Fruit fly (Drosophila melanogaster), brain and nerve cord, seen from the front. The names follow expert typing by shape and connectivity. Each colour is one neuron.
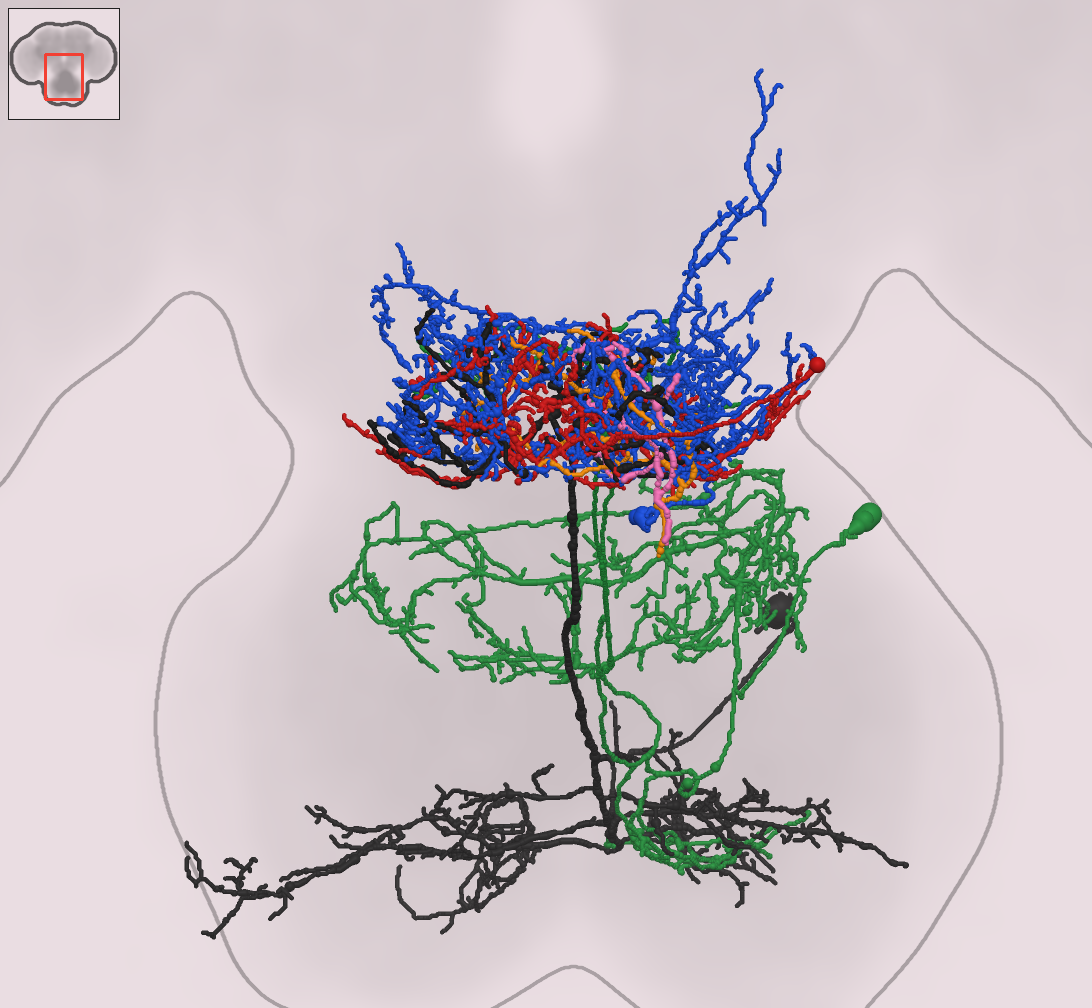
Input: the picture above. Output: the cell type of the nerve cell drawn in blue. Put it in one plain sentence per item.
The cell type is GNG511.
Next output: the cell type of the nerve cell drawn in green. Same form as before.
The cell type is ANXXX106.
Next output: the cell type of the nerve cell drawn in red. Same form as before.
The cell type is GNG192.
